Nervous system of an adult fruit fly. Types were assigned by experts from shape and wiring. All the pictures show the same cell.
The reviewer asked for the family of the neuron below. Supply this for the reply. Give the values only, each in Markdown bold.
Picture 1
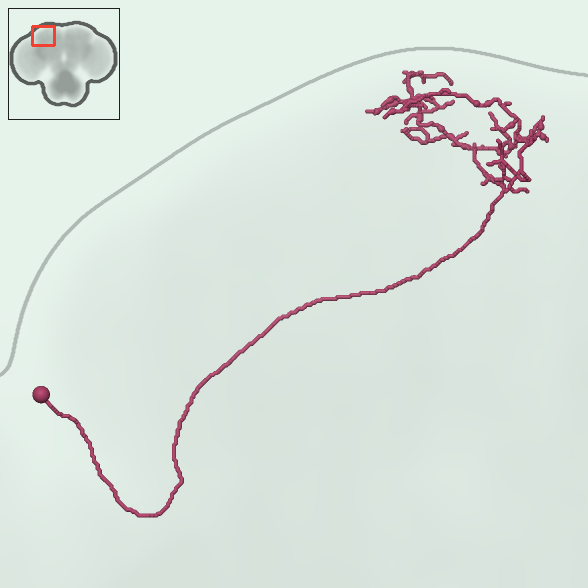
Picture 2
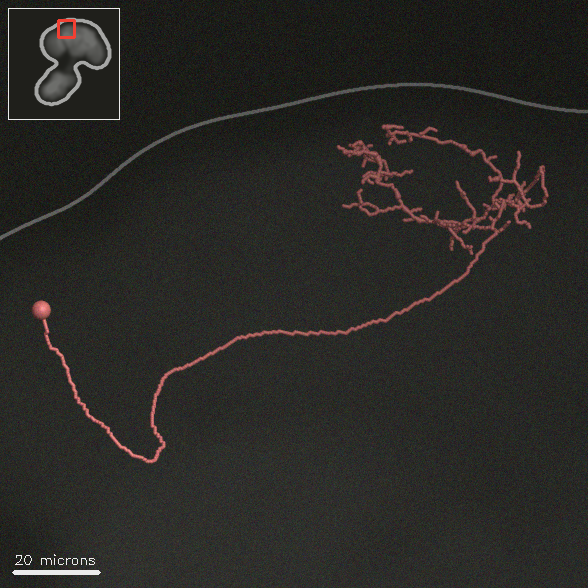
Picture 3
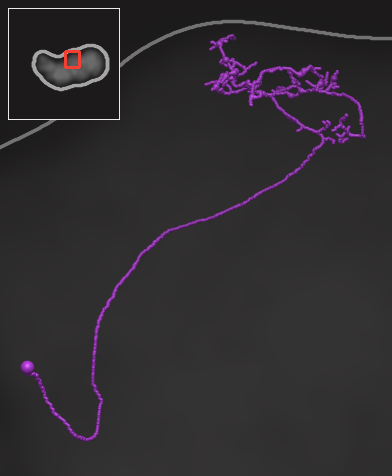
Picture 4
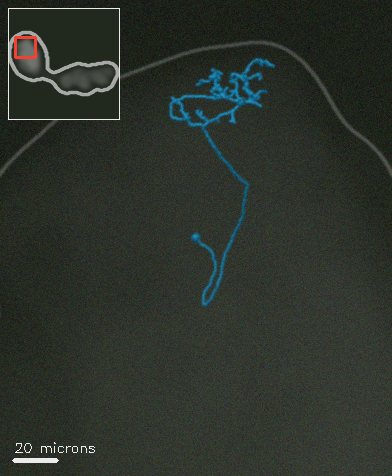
**hemilineage SIPa1_ventral**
